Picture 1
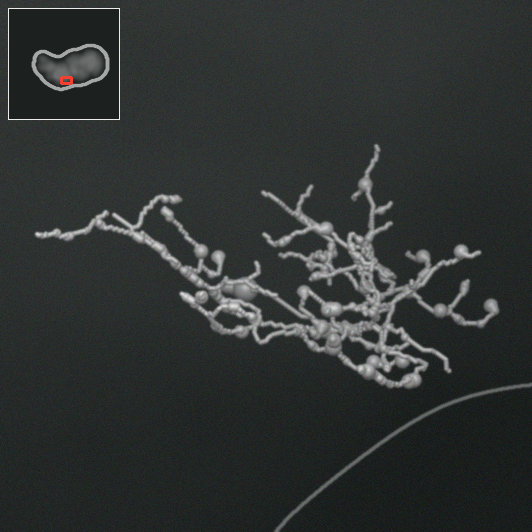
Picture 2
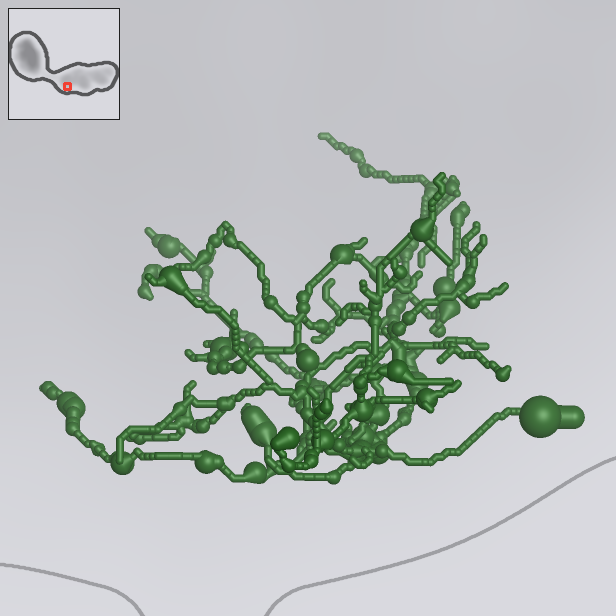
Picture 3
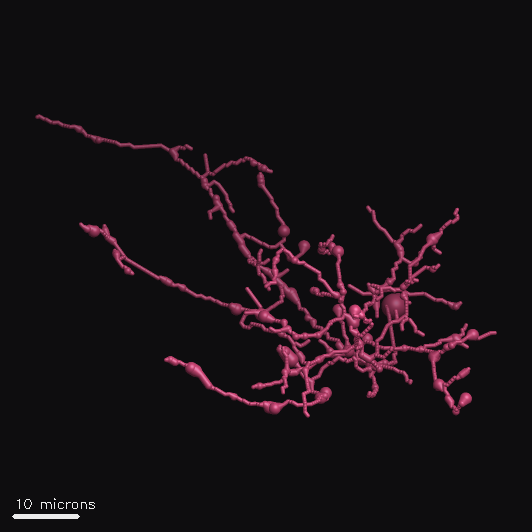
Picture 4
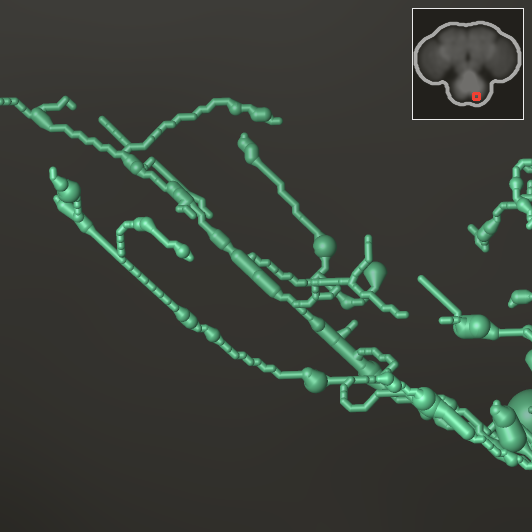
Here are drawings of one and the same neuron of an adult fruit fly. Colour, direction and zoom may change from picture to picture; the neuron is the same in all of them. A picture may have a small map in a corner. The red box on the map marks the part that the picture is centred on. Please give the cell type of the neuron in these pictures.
IN01B070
